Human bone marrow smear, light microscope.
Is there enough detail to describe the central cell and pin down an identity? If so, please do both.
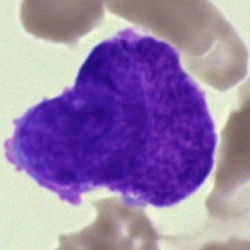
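Nearly the whole cell is taken up by a deep purple nucleus. There's only a scant bit of cytoplasm, a thin, paler lilac rim along the left edge. Off that same left edge, small ragged blebs stick out. No vacuoles anywhere in the cell. It's a blast.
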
